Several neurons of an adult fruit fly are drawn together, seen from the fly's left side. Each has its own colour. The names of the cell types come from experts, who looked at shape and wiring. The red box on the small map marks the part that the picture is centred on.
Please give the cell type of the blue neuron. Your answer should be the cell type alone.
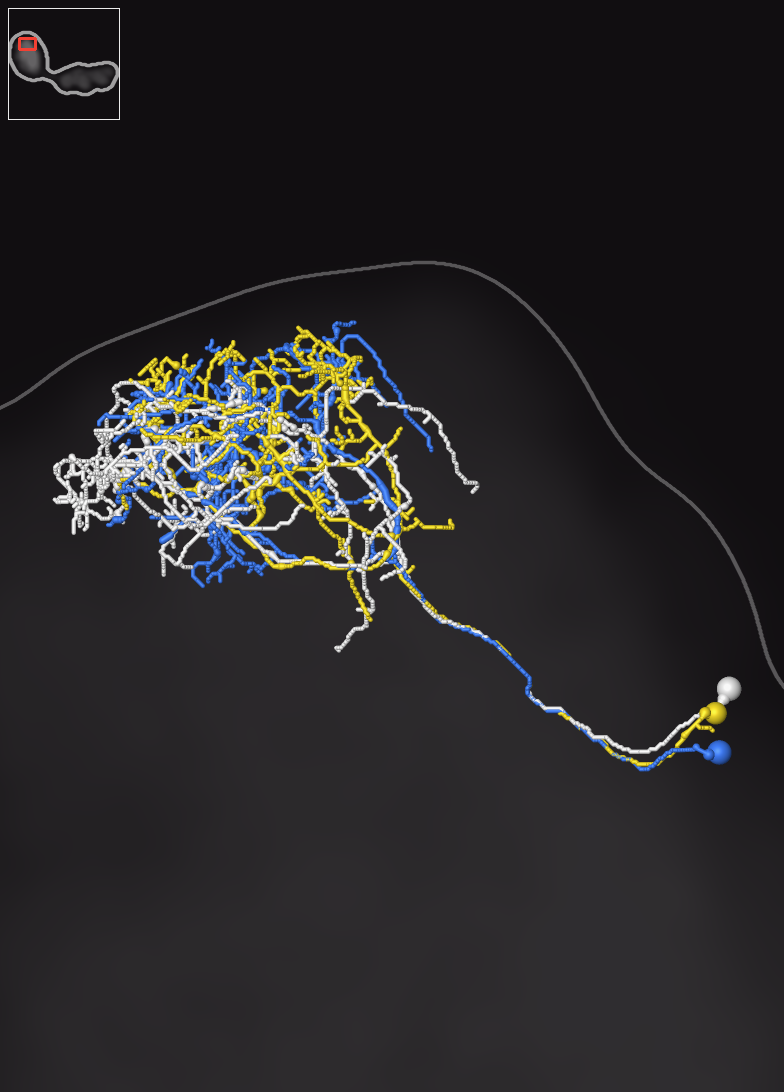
SMP399_c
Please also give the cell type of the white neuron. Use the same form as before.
SMP406_a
